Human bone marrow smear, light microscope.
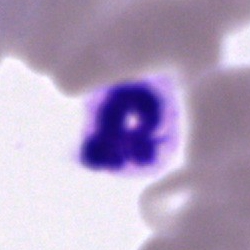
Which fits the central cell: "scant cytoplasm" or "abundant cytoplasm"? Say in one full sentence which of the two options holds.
The cell's cytoplasm is limited to a narrow rim.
